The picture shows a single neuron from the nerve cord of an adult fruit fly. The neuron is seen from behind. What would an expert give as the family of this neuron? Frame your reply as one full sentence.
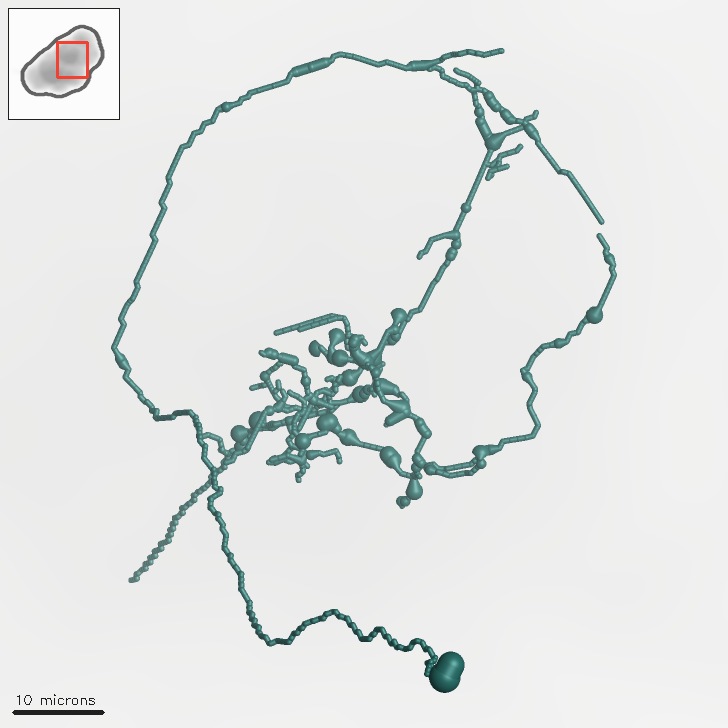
Under the family hemilineage 02A is grouped this neuron.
